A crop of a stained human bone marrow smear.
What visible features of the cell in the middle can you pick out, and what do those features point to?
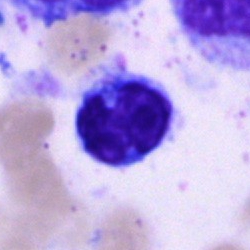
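Round, smooth outline. Chromatin dense, dark purple and coarsely clumped, with a small paler spot in the upper left part of the nucleus. Cytoplasm very scant, no more than a thin blue rim around the nucleus. The cell is a lymphocyte.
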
